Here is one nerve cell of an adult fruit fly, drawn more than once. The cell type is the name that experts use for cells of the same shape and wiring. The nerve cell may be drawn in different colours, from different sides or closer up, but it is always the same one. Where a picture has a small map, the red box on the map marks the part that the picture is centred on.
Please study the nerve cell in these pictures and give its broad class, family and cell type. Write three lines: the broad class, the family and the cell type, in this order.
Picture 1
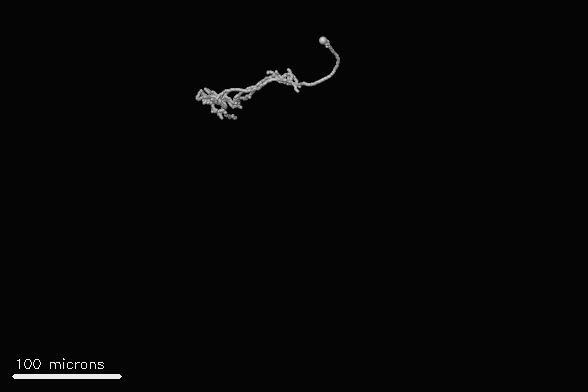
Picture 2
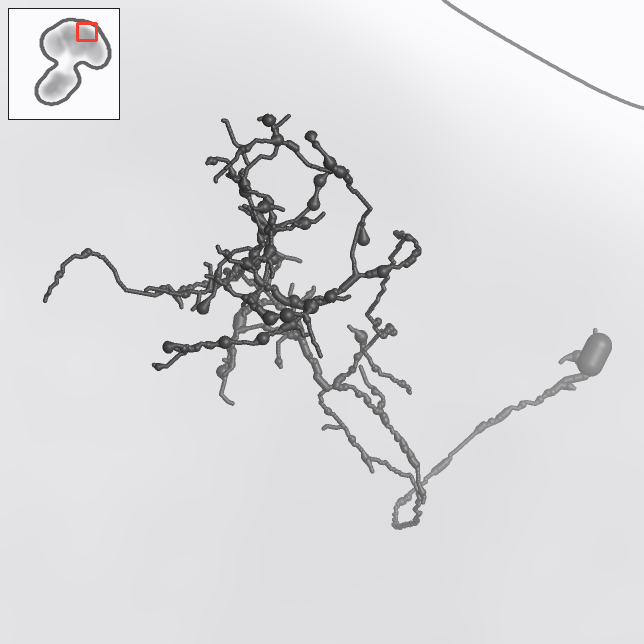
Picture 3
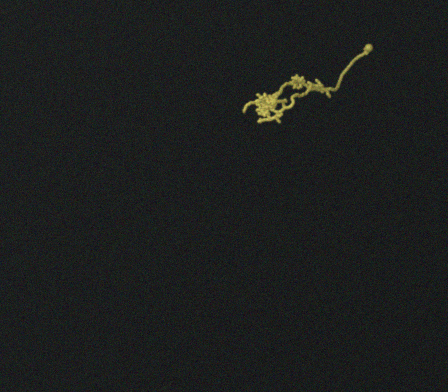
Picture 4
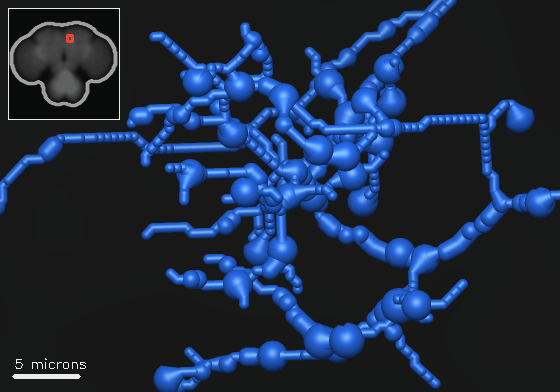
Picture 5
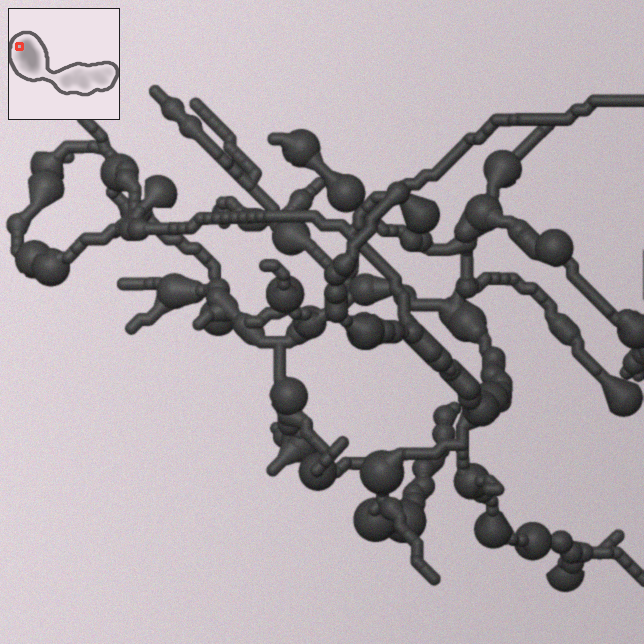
central-brain intrinsic neuron
hemilineage SLPad1_posterior
CB2736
